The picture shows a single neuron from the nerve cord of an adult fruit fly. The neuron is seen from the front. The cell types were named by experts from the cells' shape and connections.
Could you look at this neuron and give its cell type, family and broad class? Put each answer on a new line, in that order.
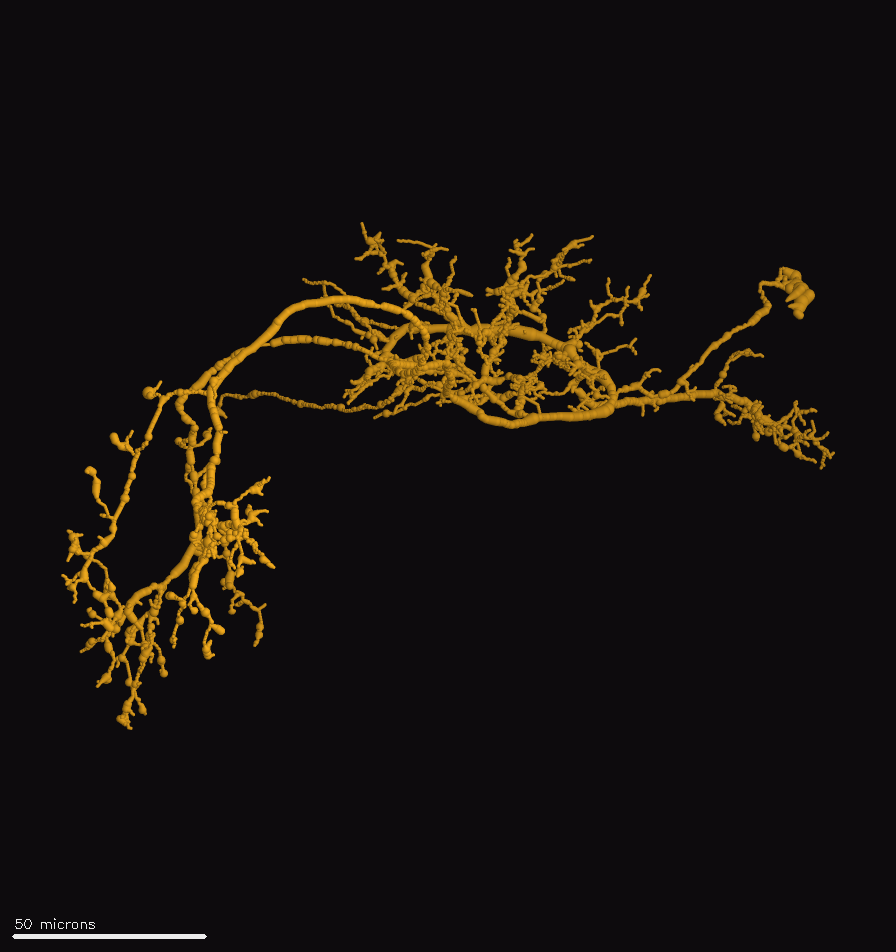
IN18B008
hemilineage 18B
nerve-cord intrinsic neuron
